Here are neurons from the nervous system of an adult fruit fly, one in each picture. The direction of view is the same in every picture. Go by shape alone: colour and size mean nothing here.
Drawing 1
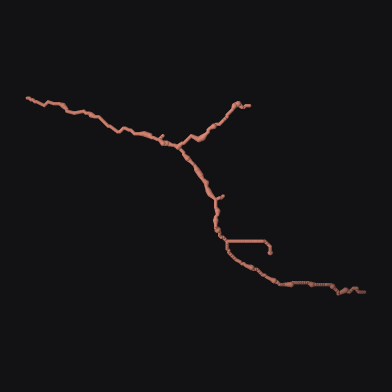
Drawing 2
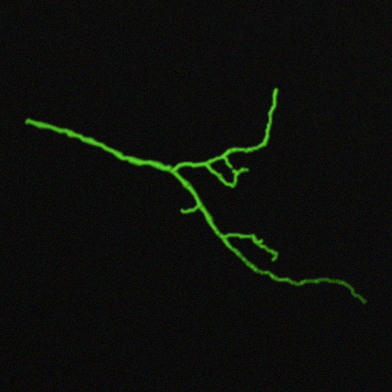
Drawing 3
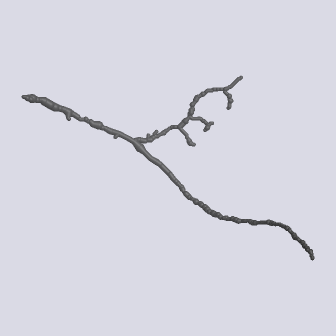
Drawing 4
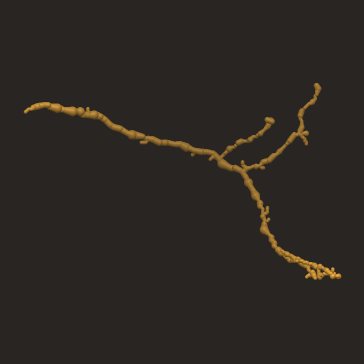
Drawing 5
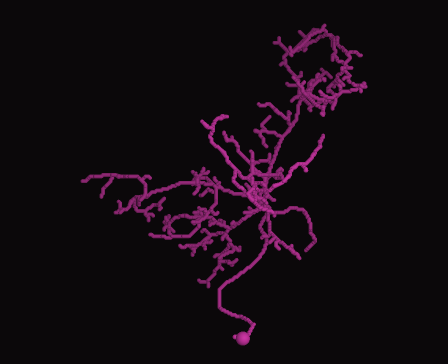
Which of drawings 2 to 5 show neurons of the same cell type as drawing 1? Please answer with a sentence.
Drawing 2, drawing 3 and drawing 4 are of the same cell type.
